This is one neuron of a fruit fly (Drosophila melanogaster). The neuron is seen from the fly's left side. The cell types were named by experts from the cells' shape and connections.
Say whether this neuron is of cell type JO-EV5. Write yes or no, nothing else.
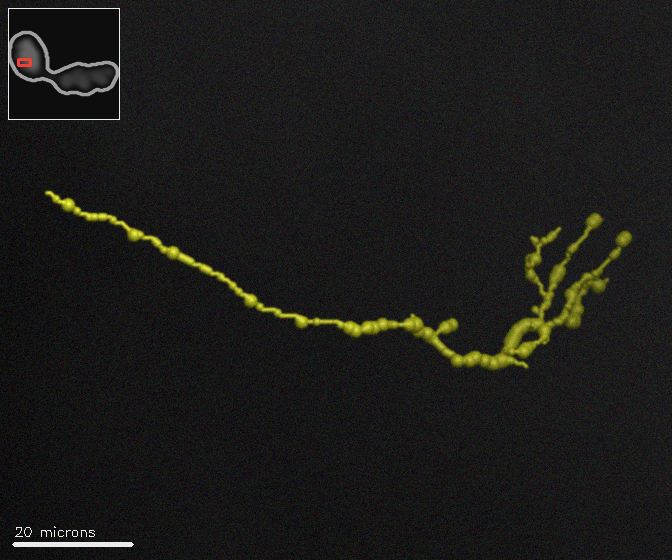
yes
